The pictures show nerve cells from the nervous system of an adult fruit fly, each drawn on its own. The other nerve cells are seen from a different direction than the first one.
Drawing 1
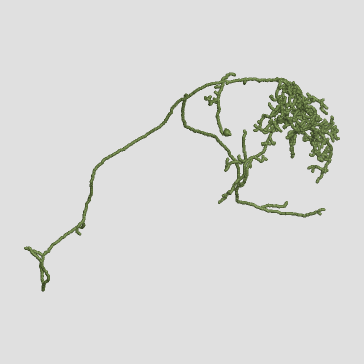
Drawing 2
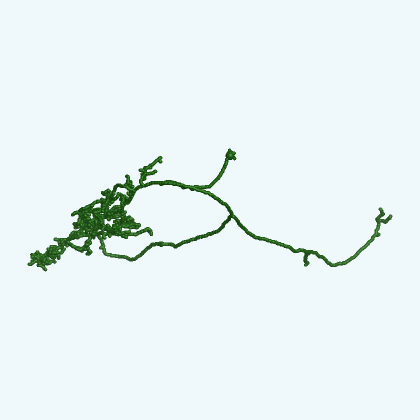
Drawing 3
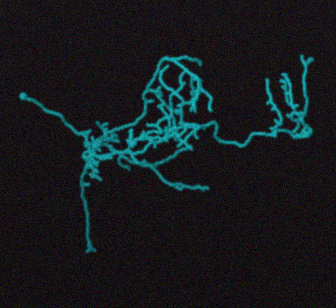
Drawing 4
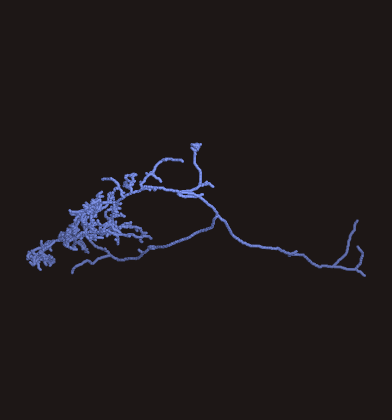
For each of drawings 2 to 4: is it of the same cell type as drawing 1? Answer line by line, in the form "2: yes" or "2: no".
2: yes
3: no
4: yes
